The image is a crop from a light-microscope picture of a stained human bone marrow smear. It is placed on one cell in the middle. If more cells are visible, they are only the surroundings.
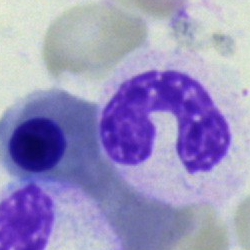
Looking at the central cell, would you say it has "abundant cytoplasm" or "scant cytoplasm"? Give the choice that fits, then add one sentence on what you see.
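Abundant cytoplasm. The cytoplasm is plentiful and pale pinkish-lilac.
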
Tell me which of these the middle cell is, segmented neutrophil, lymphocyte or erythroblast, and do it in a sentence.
In this smear crop, the middle cell is a segmented neutrophil.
